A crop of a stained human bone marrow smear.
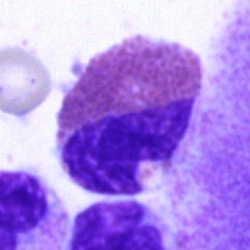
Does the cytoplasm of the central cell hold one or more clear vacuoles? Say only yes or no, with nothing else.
No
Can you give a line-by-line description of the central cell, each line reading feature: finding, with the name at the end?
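Position of nucleus: eccentric, in the lower half of the cell
Nuclear edge: indented by a notch at the lower right
Chromatin pattern: dark purple and coarsely clumped
Cytoplasm: abundant, filling the upper half of the cell
Identity: eosinophil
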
